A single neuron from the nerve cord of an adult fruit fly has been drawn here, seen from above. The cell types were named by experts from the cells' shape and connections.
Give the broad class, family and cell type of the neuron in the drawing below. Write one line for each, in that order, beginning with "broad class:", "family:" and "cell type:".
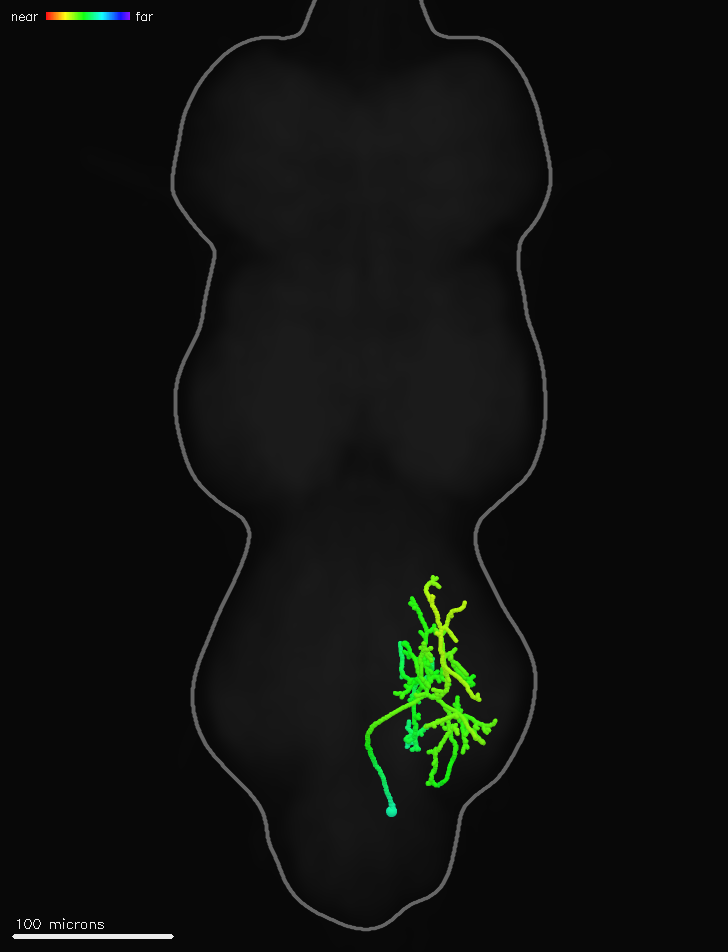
broad class: nerve-cord intrinsic neuron
family: hemilineage 04B
cell type: IN04B107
